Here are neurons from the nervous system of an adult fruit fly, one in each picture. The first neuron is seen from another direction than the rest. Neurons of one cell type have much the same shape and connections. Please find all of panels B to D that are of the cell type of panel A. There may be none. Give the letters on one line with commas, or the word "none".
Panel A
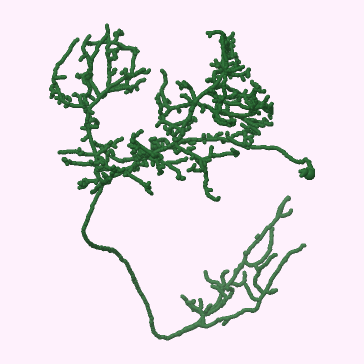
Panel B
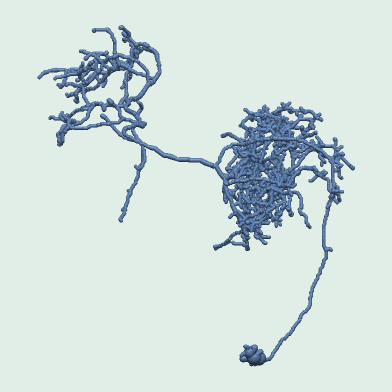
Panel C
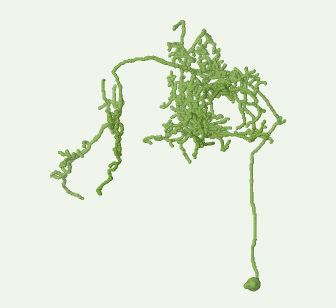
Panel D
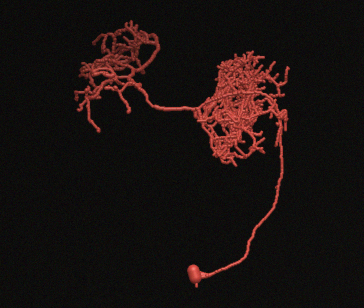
none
